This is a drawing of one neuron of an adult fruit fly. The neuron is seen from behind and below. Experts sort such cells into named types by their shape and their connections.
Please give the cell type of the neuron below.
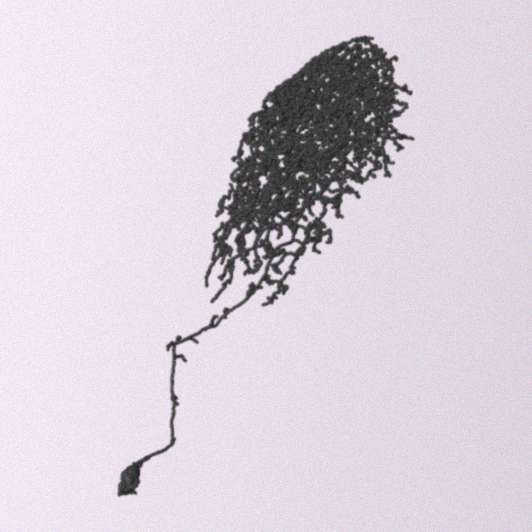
Li17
